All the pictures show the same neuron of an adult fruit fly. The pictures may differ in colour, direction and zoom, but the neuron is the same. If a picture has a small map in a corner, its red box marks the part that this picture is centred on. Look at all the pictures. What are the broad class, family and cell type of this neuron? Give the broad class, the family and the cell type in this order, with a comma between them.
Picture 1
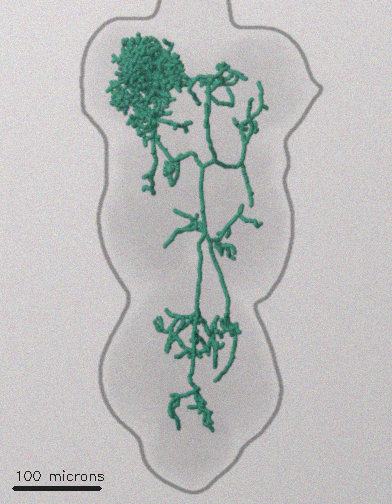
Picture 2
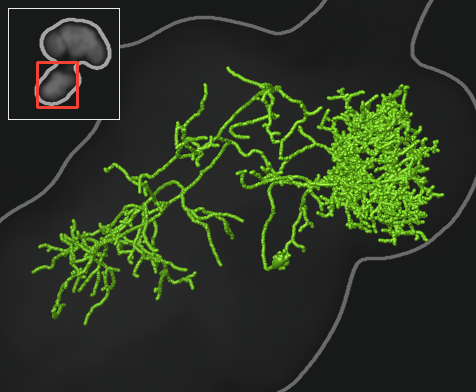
nerve-cord intrinsic neuron, hemilineage 10B, IN10B001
